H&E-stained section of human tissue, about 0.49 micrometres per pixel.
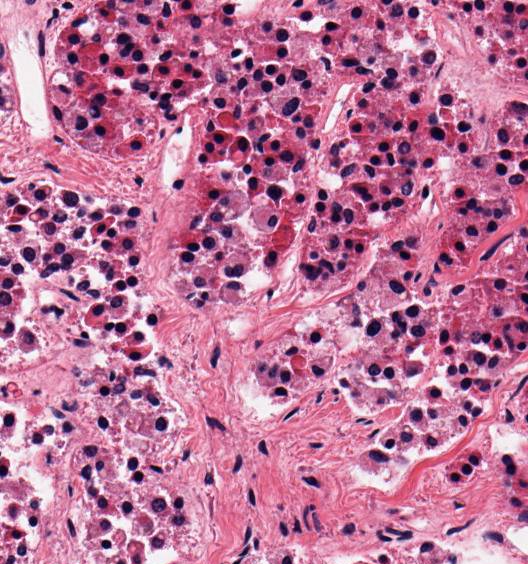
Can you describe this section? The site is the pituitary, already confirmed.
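You'll notice the cells sit in rounded nests and cords, with bands of pink fibrous stroma running between them. Their nuclei are round, dark and fairly uniform, one to a cell. The nests don't form glandular lumens, and there isn't a fat cell anywhere in the field.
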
